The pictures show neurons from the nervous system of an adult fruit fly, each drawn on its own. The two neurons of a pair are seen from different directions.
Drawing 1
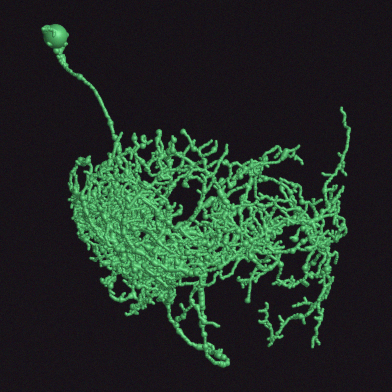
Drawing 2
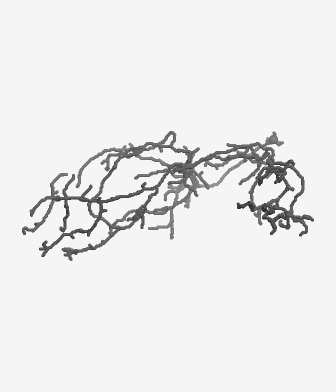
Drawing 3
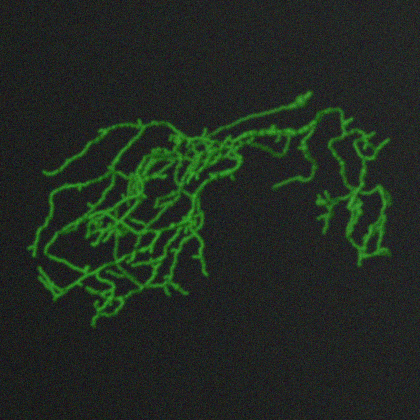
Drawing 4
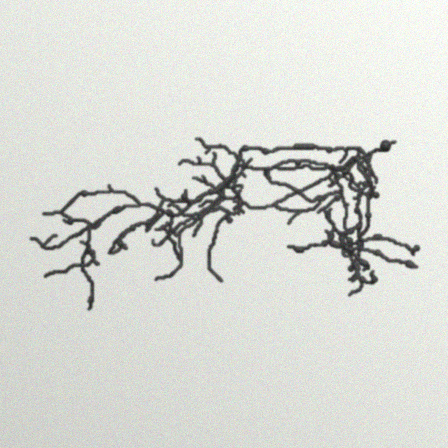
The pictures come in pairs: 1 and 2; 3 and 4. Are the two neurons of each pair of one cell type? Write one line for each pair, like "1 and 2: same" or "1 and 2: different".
1 and 2: different
3 and 4: same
